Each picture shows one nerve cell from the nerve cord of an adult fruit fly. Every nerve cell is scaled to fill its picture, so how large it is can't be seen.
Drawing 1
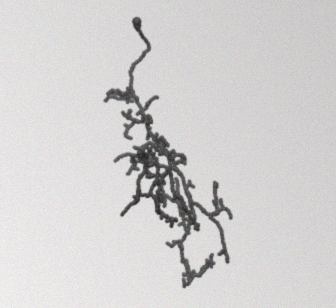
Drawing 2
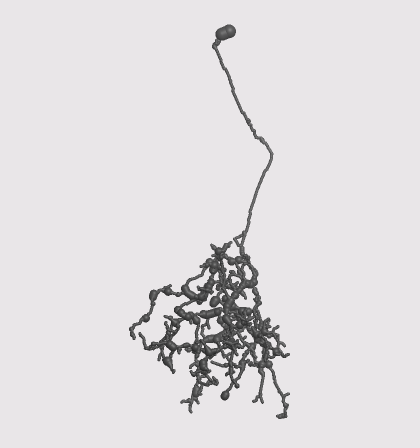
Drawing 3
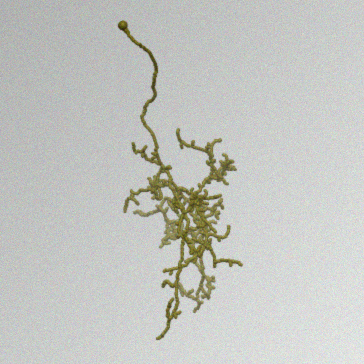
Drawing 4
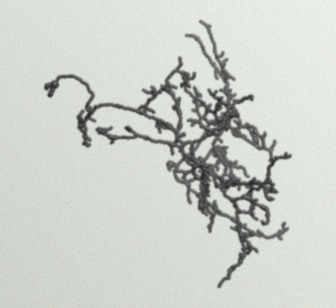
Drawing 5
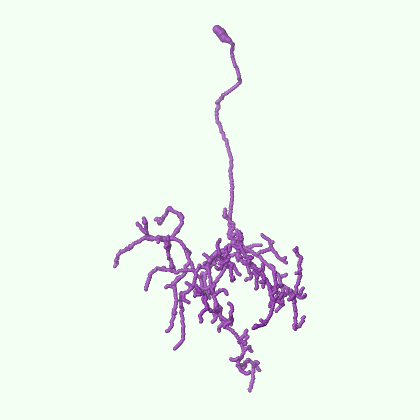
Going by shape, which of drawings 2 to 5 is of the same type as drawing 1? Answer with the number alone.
2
